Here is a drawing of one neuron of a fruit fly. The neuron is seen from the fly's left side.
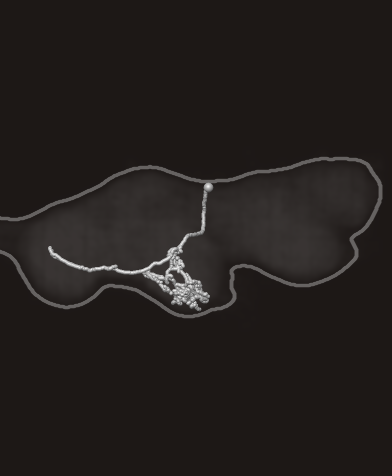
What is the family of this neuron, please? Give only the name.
hemilineage 23B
